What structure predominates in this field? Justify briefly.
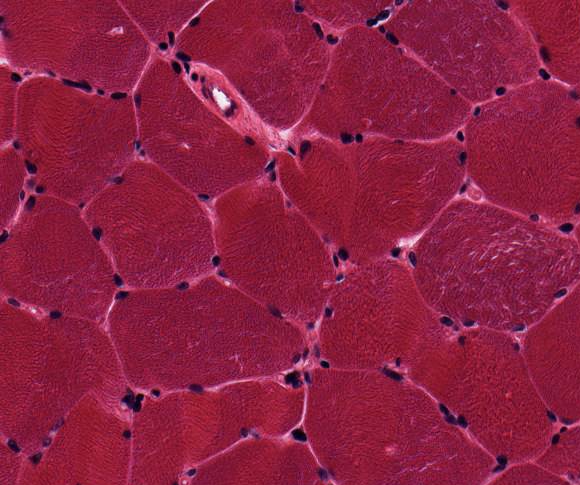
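Tissue: skeletal muscle. Nuclei small, dark, flattened, at fibre edges.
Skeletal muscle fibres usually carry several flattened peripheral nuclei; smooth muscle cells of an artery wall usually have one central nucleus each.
Fibres of similar size and angular shape throughout.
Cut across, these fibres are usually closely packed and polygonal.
Only thin pale connective tissue strands between neighbouring fibres.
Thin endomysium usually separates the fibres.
One fibre at right middle: fine pale streaks across its cytoplasm.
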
